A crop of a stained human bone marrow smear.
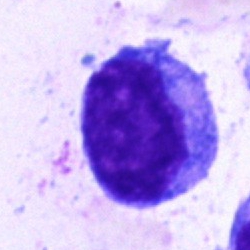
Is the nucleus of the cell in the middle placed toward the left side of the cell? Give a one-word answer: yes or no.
Yes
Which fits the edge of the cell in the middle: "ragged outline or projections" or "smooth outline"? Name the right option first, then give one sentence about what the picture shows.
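Ragged outline or projections. A small irregular projection rises from the top edge of the cell.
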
